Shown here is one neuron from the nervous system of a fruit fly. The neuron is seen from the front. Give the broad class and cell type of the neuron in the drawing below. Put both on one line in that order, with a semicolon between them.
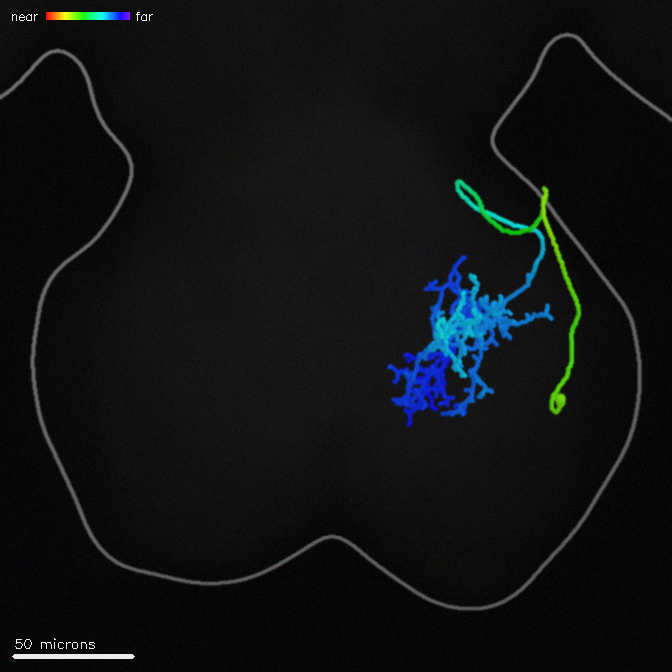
nerve-cord intrinsic neuron; INXXX321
